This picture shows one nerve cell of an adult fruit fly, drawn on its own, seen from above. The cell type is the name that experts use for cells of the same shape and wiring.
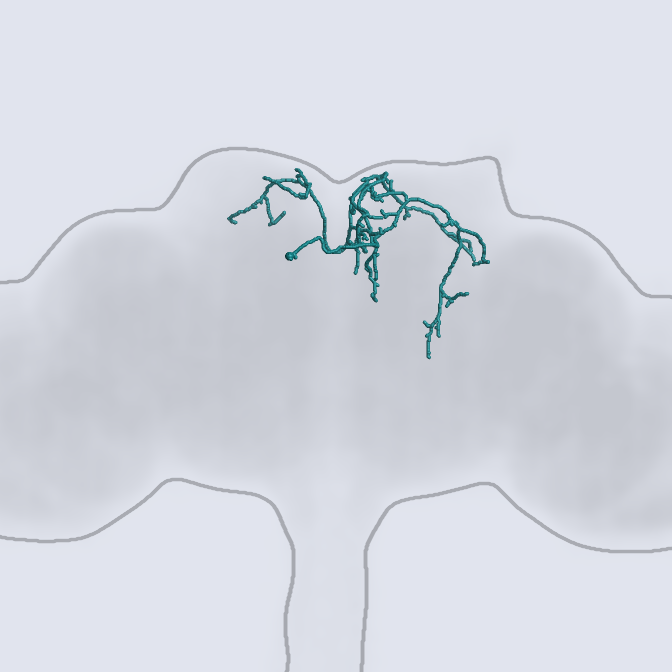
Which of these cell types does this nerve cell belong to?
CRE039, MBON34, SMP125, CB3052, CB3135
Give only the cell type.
CB3135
